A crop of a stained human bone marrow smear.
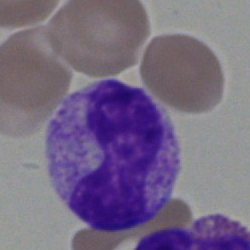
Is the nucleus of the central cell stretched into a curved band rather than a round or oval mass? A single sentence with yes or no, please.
Yes, a band-like curved nucleus without separate lobes is present in this cell.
